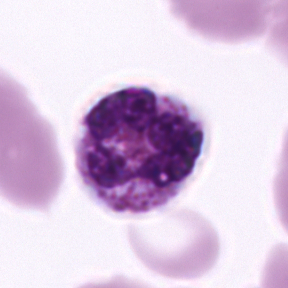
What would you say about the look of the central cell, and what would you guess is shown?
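The central cell has a round, smooth outline. An irregular, lobed nucleus fills most of it, and no nucleoli can be seen. Coarse purple-red granules lie in the cytoplasm and also over the nucleus. This cell is an eosinophil.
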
